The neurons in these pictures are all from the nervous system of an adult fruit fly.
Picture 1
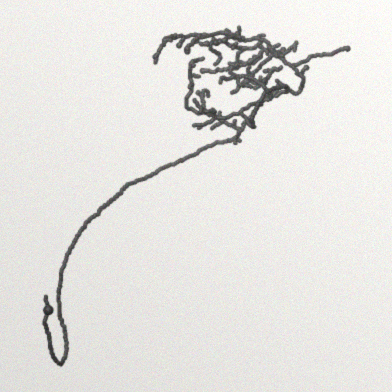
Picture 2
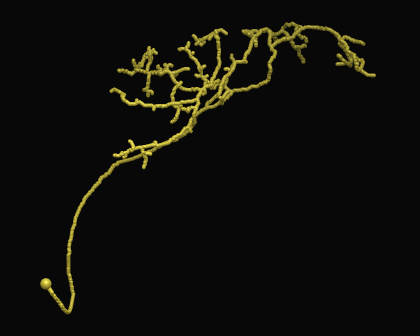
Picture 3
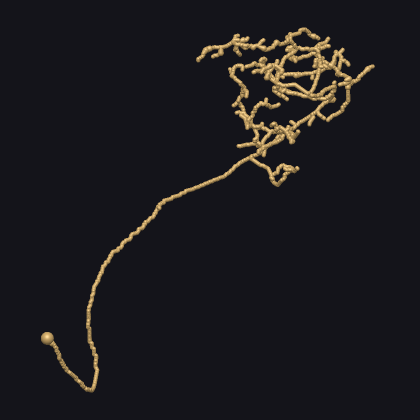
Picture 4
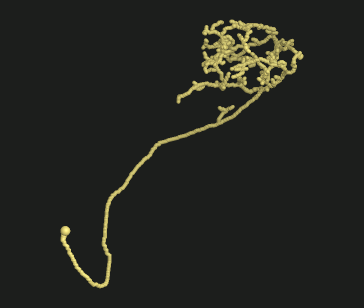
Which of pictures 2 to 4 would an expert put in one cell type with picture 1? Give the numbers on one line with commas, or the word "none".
3, 4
